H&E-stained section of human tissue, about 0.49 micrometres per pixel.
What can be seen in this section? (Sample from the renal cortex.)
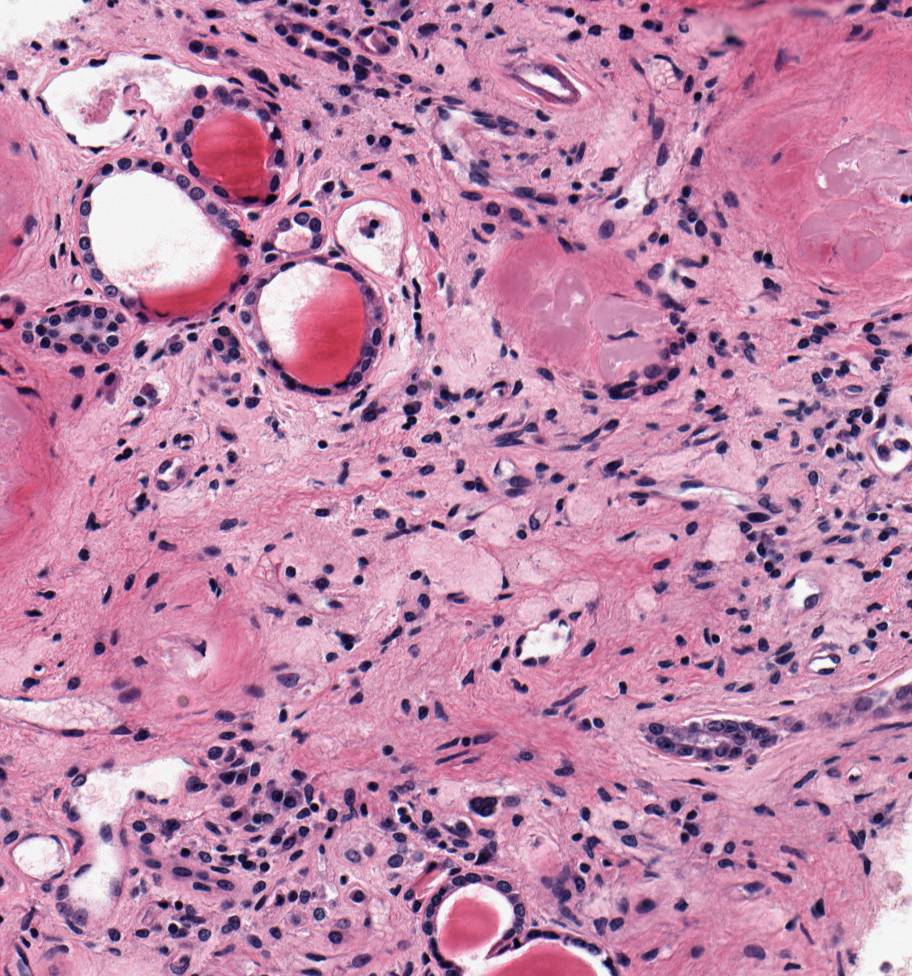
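Small round tubules, mainly upper left; fibrous stroma fills most of remainder. Lining: single layer, low cuboidal to flattened epithelium. Several lumens contain dense, homogeneous, deep pink-red material. Stroma pale pink, fibrous, with scattered spindle-shaped and small round dark nuclei.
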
